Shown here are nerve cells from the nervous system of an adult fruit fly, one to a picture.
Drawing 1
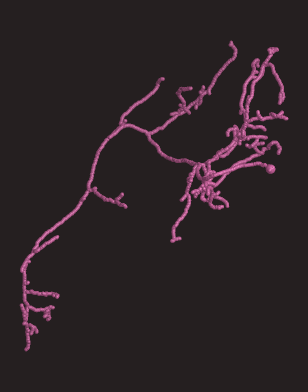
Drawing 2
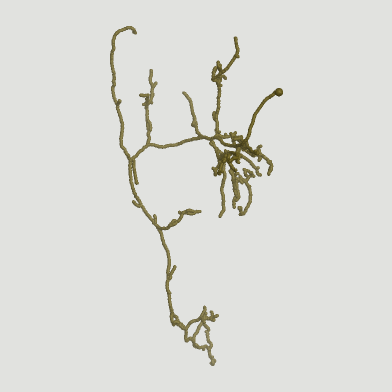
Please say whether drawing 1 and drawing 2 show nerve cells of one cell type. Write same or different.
same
